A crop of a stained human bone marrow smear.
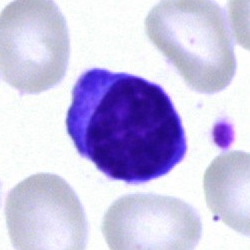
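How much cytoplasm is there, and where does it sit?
Only a little, and it forms a crescent on the left side of the cell.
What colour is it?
A deep blue, though paler than the nucleus.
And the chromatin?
Dark purple, and it looks dense.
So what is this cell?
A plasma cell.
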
